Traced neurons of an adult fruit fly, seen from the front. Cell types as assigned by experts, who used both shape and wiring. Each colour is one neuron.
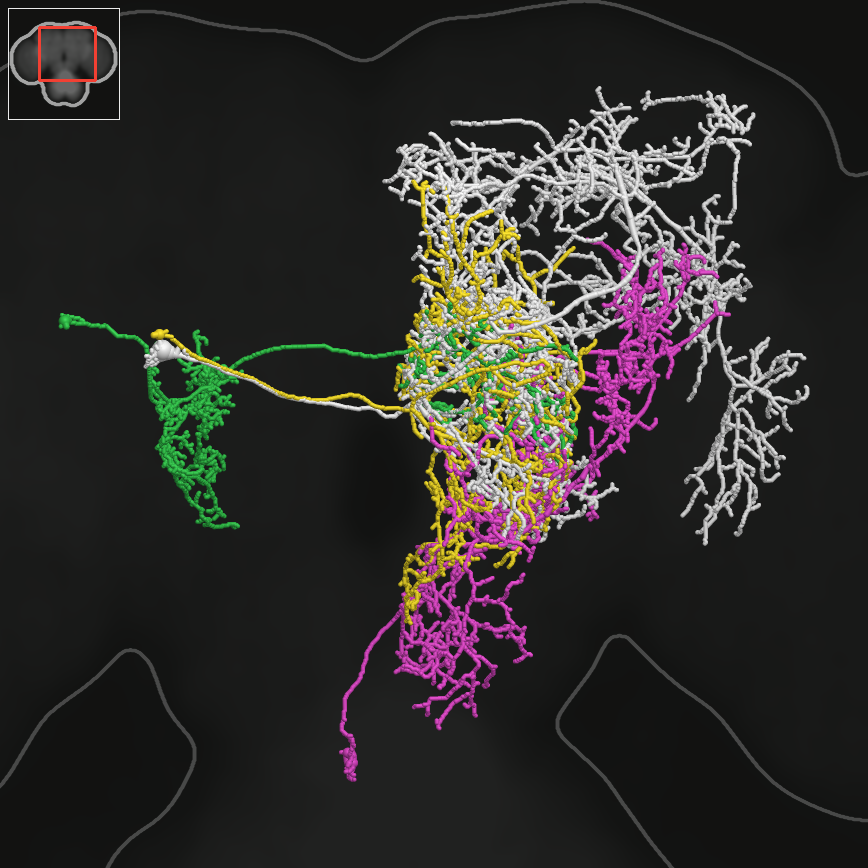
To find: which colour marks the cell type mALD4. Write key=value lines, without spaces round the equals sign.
colour=yellow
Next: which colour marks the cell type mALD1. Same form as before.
colour=white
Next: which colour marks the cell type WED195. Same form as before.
colour=magenta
